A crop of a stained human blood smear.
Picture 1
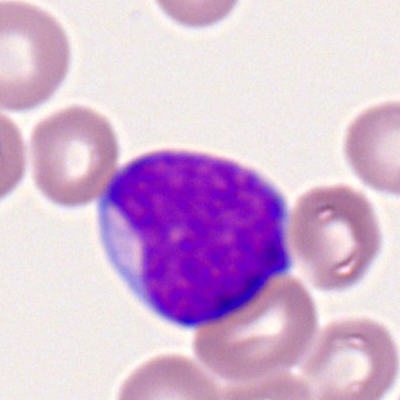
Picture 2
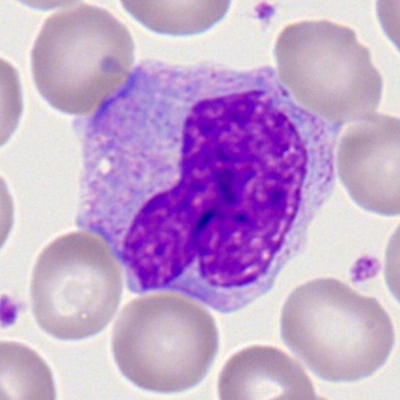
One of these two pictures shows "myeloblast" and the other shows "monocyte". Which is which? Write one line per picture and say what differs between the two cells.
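Picture 1 is a myeloblast. The cytoplasm contains no vacuoles.
Picture 2 is a monocyte. A small clear vacuole lies in the cytoplasm to the left of the nucleus.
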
